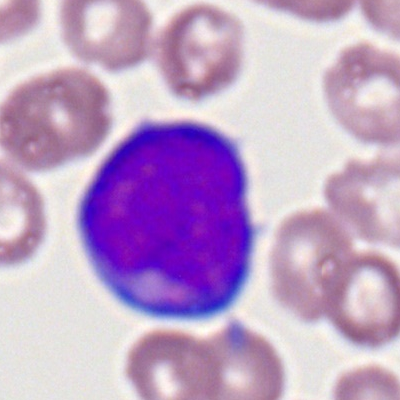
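Myeloblast seen through the light microscope in a stained human blood smear; it is the cell in the middle. First, its outline is roughly round. Next, the cytoplasm forms only a thin rim around the nucleus, and that rim is blue. Finally, the cytoplasm is widest at the bottom of the cell.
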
